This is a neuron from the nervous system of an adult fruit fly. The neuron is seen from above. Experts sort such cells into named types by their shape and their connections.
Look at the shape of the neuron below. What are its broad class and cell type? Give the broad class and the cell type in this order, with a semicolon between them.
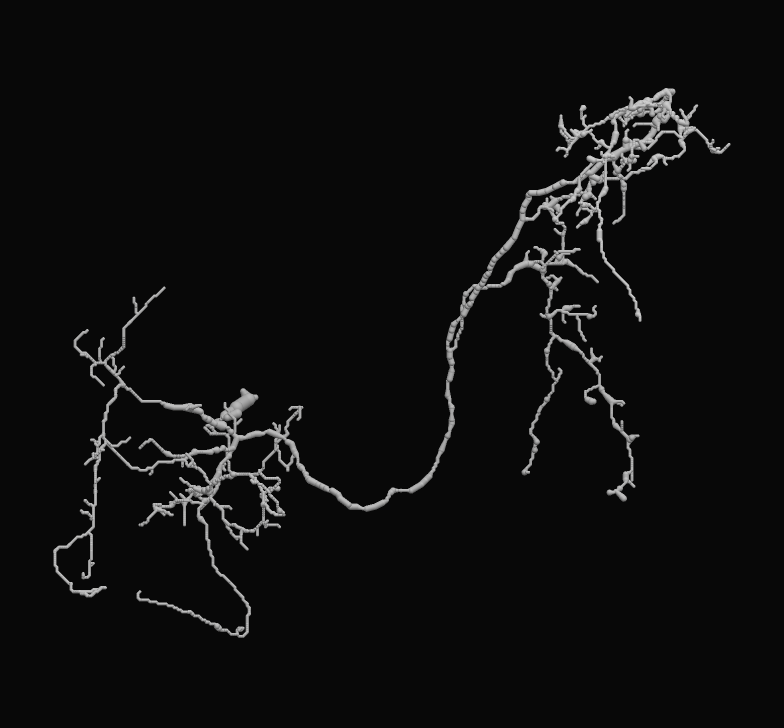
central-brain intrinsic neuron; GNG594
